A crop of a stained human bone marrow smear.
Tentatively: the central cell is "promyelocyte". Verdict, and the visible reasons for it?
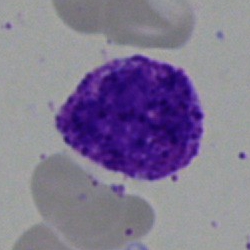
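Granules cover the nucleus so that its outline is hidden and cannot be traced.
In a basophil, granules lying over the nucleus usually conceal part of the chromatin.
This favours basophil over promyelocyte, and the cell is a basophil. It is roughly round with a slightly bumpy edge, the ground between the granules is a violet-purple colour, and no clear vacuoles are seen.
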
